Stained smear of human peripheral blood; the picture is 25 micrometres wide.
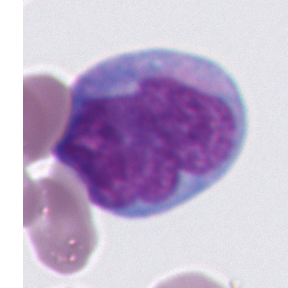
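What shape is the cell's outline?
Smooth and oval, it seems.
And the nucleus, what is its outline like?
Irregular and lobulated, with several bulges along the lower edge, and it fills most of the cell.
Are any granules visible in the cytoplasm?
None that I can see.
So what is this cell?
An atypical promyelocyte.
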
